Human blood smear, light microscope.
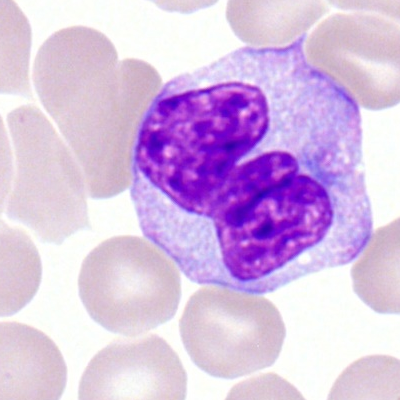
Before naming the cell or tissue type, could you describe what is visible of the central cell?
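Edge gently wavy and slightly irregular; overall shape roughly rounded. Nucleus in two parts, aligned upper left to lower right. Chromatin dark purple, mottled with paler spots. Cytoplasm filled with very fine, dust-like granules. The central cell is a monocyte.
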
